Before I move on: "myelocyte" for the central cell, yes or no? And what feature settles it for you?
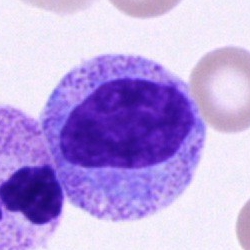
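Start with the shape: the cell is round with a smooth outline. The nucleus sits off-centre, toward the top of the cell. The cytoplasm is pale blue-lilac, without vacuoles.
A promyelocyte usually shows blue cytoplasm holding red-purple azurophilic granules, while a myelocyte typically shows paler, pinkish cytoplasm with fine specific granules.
The paleness of this cytoplasm goes with myelocyte rather than promyelocyte. On these features the name myelocyte fits, and promyelocyte does not.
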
